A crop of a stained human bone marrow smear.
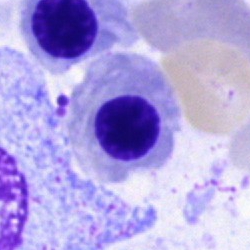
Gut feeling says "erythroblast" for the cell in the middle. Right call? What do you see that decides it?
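Erythroblast is the right name for this cell. Its cytoplasm is pale grey-blue, forms a moderately wide rim all around the nucleus, and shows no granules.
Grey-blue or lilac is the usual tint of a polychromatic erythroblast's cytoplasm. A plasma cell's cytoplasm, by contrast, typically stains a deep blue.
The pale tint therefore speaks for erythroblast and against plasma cell. The chromatin is dark purple and coarsely clumped, and no nucleoli are visible.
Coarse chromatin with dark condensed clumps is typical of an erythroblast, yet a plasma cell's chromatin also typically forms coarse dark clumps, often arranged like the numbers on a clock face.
The chromatin would thus fit both names. The outline is roughly round, with a slightly uneven edge at the lower right.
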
